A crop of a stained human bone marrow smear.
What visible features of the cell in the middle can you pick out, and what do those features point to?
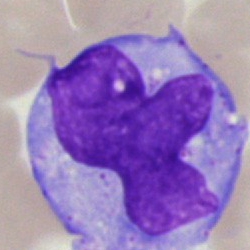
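Notice how the nucleus is irregular and folded, with deep notches in its outline. Within its upper part sits a small round pale spot. Fine, sparse pinkish-purple granules are scattered through the cytoplasm, along with a few small clear spots. This is a monocyte.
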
